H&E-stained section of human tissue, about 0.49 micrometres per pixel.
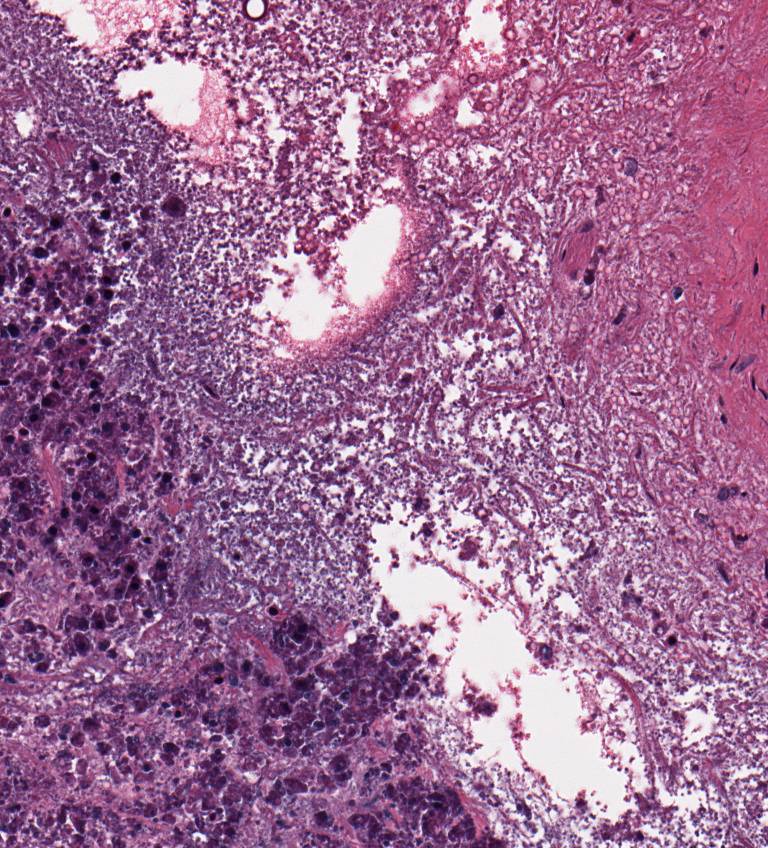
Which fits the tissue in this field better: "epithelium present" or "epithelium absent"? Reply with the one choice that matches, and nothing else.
Epithelium absent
